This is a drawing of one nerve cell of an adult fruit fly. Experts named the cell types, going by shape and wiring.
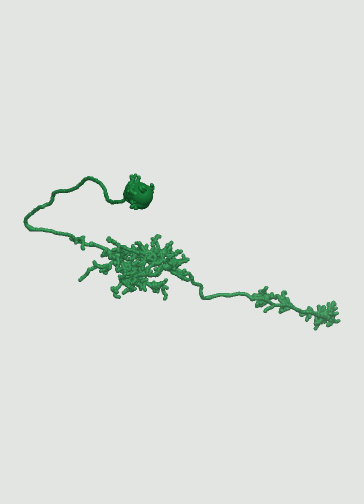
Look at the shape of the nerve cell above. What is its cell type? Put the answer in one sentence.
The cell type is Mi9.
